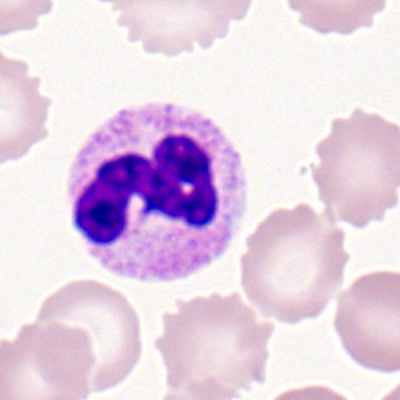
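Segmented neutrophil whose coarsely clumped chromatin stains deep purple, with no nucleoli visible in the nucleus. Fine pinkish-violet granules fill the cytoplasm, in which no vacuoles are seen.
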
